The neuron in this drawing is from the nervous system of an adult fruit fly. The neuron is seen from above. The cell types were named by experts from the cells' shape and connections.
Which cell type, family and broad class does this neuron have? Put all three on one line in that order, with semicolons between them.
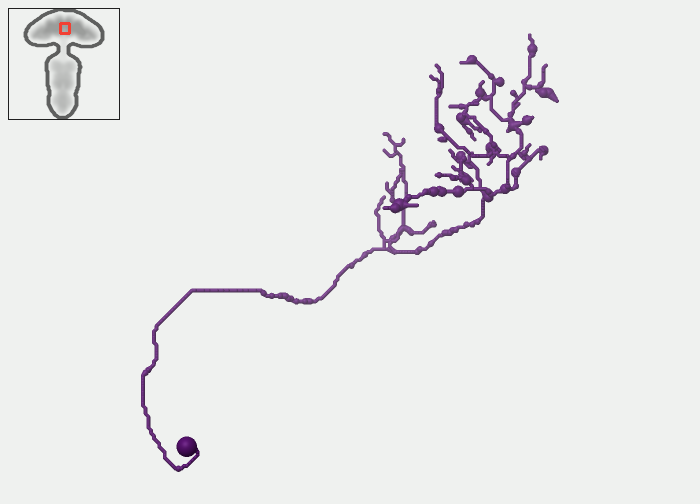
vDeltaH; class CX; central-brain intrinsic neuron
